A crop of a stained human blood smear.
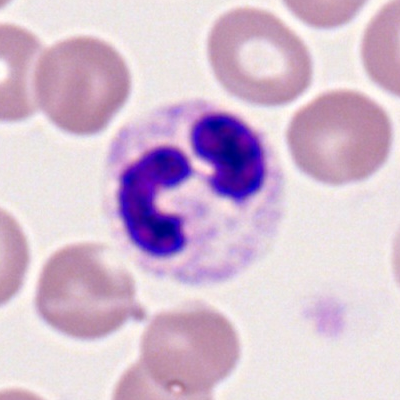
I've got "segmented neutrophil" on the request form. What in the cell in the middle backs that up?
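Goes with segmented neutrophil: nucleus divided into two separate lobes.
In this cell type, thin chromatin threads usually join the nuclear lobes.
Left lobe curved into a C shape, opening toward the right. Cytoplasm abundant, pale pinkish-lilac. Cytoplasm holds fine, faint lilac granules, in keeping with the type.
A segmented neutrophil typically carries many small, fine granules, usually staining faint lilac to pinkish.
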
